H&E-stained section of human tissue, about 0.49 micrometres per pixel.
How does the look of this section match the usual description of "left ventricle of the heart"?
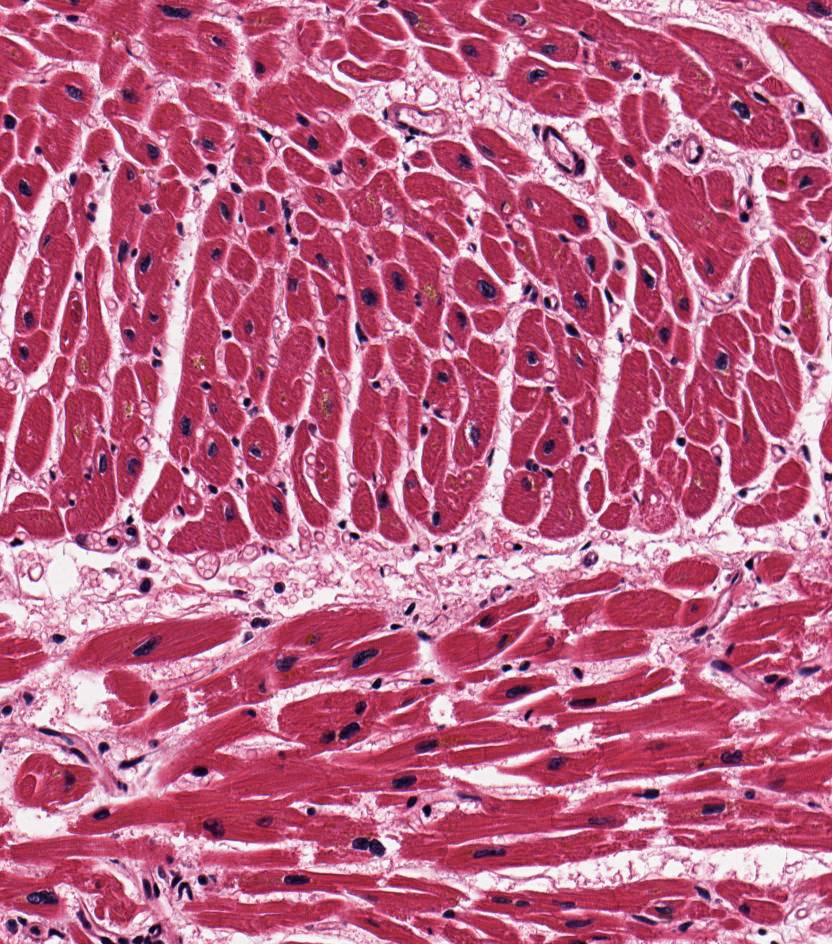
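This section is from the left ventricle of the heart. Fibres cut across in the upper half each show at most one nucleus, placed centrally. In the lengthwise fibres below, the nuclei are elongated ovals in the middle of each fibre. Many fibres in the upper half carry small clusters of yellow-brown granules in their pink cytoplasm. Small dark interstitial cell nuclei lie in the narrow spaces between fibres.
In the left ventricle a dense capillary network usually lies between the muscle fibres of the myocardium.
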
